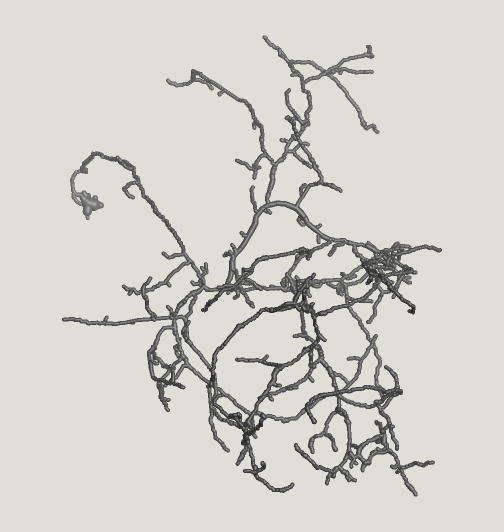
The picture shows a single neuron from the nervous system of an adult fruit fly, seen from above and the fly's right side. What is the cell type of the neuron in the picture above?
IN12B028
